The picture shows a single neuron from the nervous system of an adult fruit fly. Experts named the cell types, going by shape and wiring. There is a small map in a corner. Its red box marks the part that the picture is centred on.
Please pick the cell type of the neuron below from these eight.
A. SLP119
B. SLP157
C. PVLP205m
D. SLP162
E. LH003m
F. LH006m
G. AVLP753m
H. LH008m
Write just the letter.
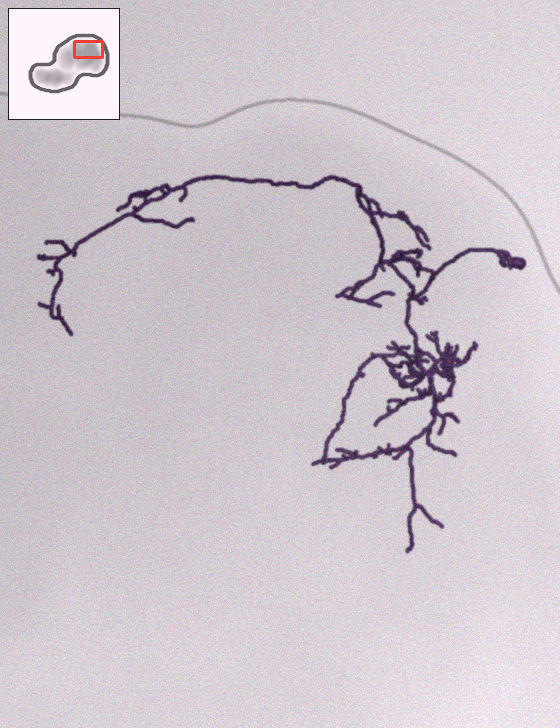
E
